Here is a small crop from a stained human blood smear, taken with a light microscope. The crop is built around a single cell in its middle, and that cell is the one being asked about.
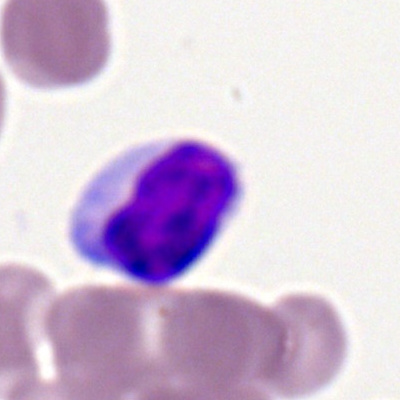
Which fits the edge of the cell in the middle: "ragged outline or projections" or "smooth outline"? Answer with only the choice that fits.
Smooth outline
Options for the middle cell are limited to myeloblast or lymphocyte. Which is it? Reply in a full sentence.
At the crop's centre, the cell is a lymphocyte.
